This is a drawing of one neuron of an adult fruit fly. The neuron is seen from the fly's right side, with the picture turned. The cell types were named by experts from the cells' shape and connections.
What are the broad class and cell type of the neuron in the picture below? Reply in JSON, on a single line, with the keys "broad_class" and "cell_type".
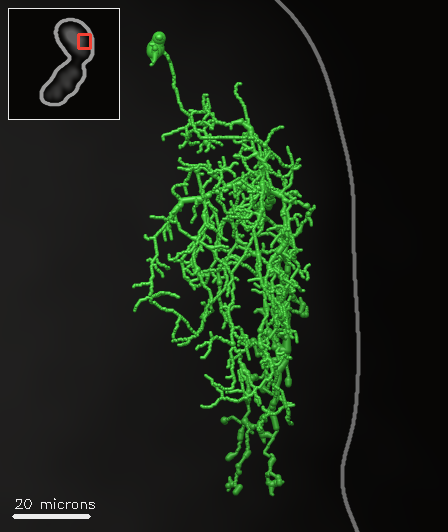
{"broad_class": "central-brain intrinsic neuron", "cell_type": "GNG473"}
